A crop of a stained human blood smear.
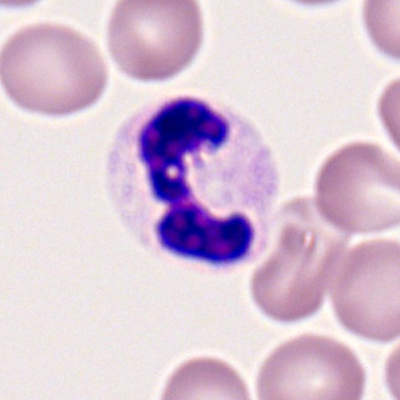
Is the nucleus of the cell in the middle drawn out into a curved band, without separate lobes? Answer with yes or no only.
Yes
